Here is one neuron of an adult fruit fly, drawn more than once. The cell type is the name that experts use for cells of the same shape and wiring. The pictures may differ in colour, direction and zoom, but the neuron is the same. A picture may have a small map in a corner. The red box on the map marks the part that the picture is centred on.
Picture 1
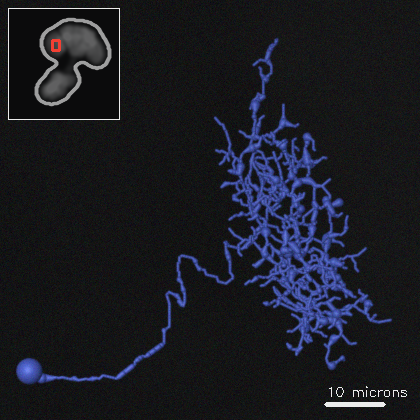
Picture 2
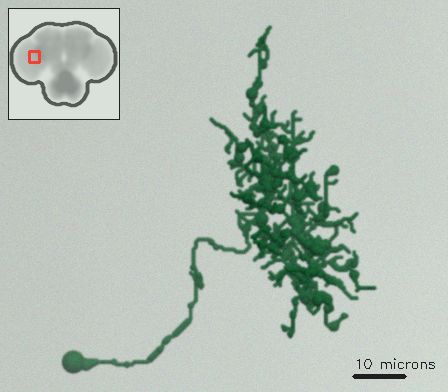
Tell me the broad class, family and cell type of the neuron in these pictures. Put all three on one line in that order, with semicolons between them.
optic-lobe intrinsic neuron; LPi; LPi3412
